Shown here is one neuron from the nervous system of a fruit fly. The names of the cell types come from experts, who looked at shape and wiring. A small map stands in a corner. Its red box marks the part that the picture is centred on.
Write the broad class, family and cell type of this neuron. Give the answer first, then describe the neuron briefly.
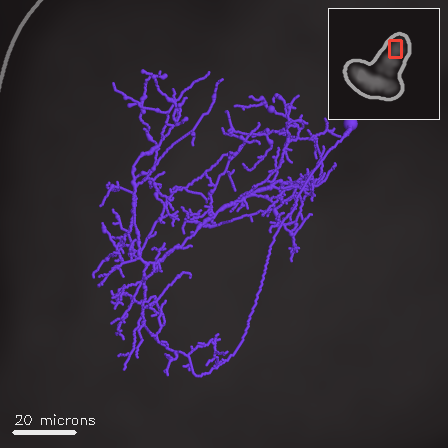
This is a nerve-cord intrinsic neuron. The family is hemilineage 12B. It is of cell type IN12B024_a. By the scale bar it is about 100 microns tall in this view. In this view it is about as wide as it is tall.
